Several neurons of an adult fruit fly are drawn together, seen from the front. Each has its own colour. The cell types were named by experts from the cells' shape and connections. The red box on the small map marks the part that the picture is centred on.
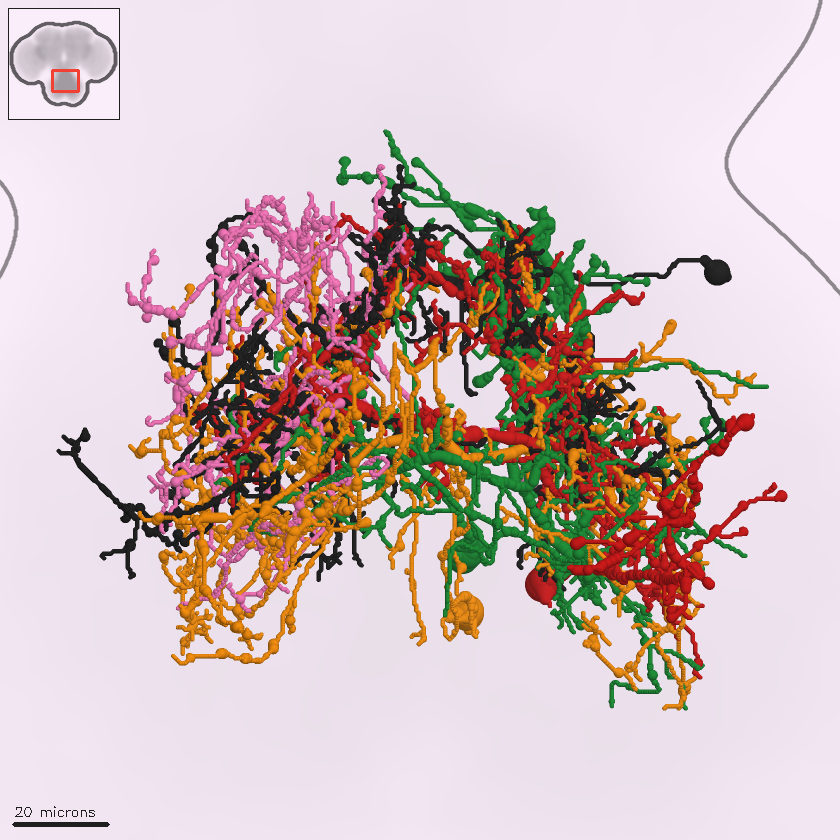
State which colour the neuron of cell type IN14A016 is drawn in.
pink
